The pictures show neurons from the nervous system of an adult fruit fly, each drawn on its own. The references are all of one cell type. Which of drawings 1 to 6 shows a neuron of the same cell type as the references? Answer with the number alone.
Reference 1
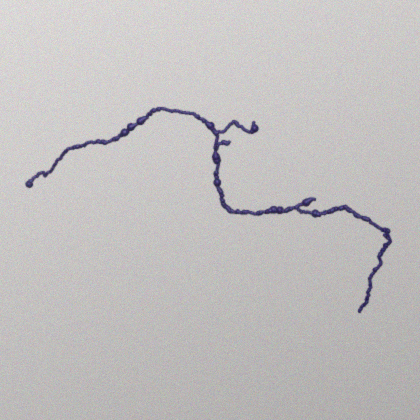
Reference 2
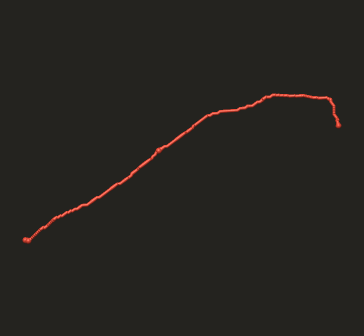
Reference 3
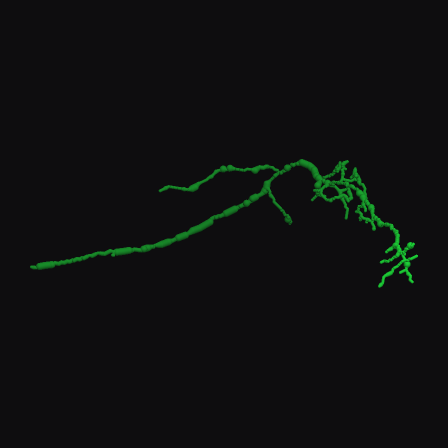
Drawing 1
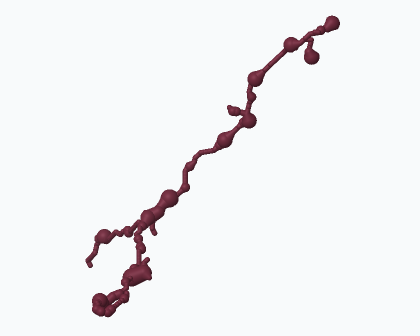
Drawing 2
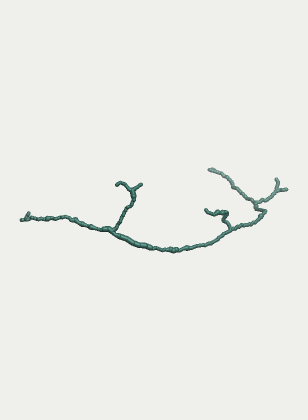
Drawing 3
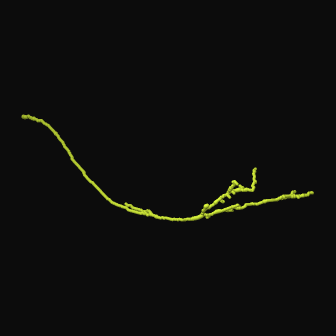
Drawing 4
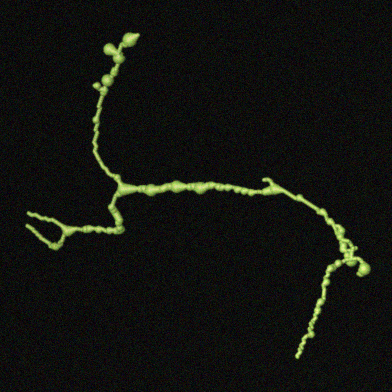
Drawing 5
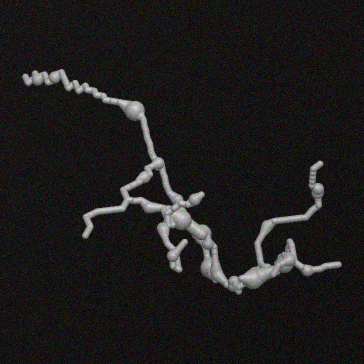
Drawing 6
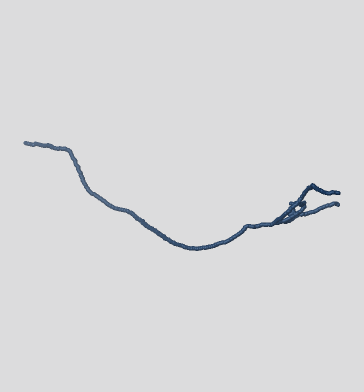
4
